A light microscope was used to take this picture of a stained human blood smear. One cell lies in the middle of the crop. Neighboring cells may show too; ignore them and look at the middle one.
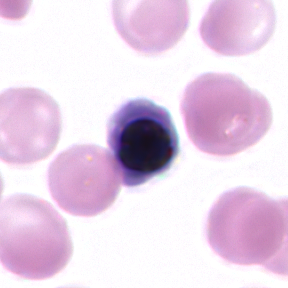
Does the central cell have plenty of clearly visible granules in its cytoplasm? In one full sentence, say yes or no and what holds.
No, its cytoplasm lacks visible granules entirely.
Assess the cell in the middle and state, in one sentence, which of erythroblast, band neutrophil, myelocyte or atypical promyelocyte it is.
The cell of interest, located centrally, is an erythroblast.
